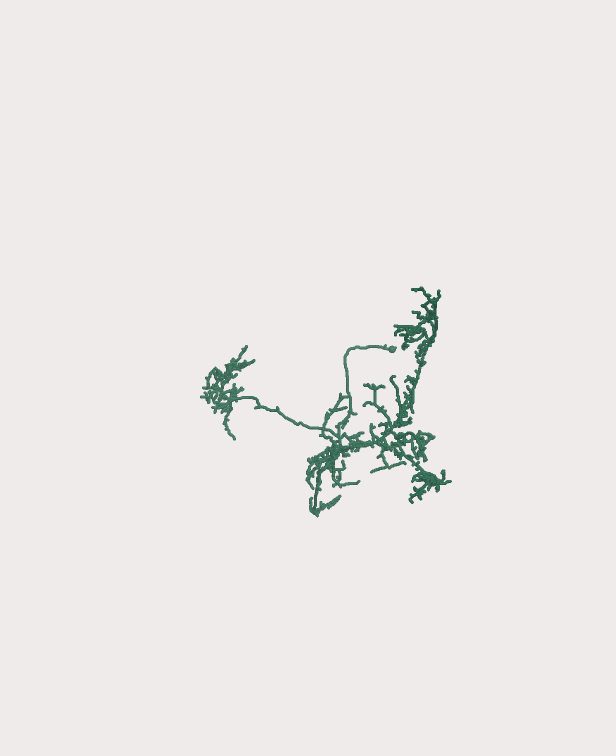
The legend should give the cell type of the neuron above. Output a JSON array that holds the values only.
["GNG303"]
